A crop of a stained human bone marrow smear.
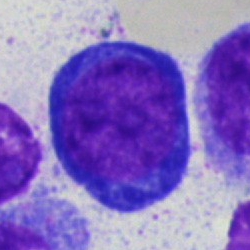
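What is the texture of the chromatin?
Fine and evenly stippled, with no coarse dark clumps.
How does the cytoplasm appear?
It forms a thin rim of deep blue around the nucleus, with no granules and no vacuoles.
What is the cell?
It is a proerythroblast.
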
